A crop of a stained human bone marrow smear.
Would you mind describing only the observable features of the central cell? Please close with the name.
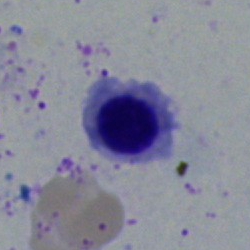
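Outline first: it is irregular and ragged rather than smooth, with small uneven bumps projecting from the edge, most noticeably on the right side. Next, the nucleus stains a dense, very dark purple throughout. Last, the cytoplasm shows no distinct granules. This cell is an erythroblast.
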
